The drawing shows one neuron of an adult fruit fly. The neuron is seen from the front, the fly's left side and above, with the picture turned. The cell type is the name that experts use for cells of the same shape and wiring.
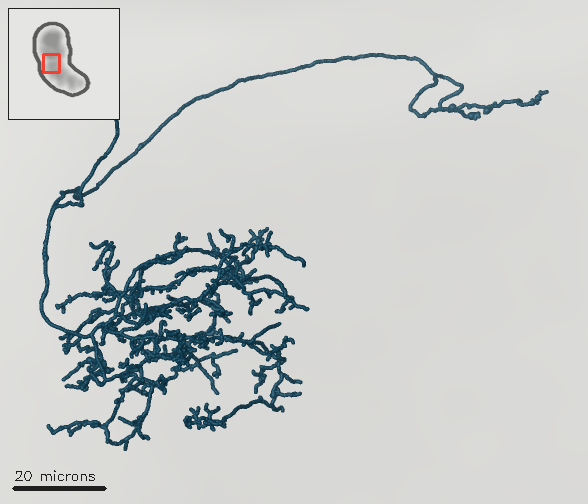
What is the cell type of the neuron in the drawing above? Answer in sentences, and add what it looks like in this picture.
It is of cell type MeLo1. It is an optic-lobe intrinsic neuron. By the scale bar it is about 110 microns wide in this view. The picture shows dozens of branch ends.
